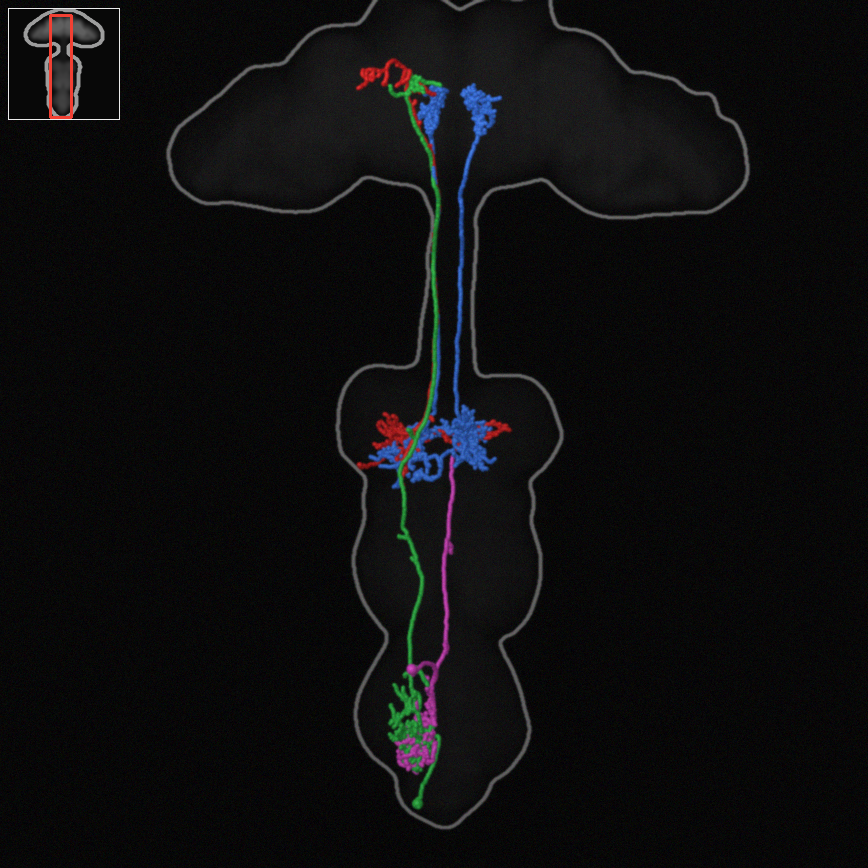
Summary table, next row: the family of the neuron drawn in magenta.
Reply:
hemilineage 23B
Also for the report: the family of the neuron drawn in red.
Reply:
hemilineage 01B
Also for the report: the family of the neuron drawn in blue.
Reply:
hemilineage 00A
